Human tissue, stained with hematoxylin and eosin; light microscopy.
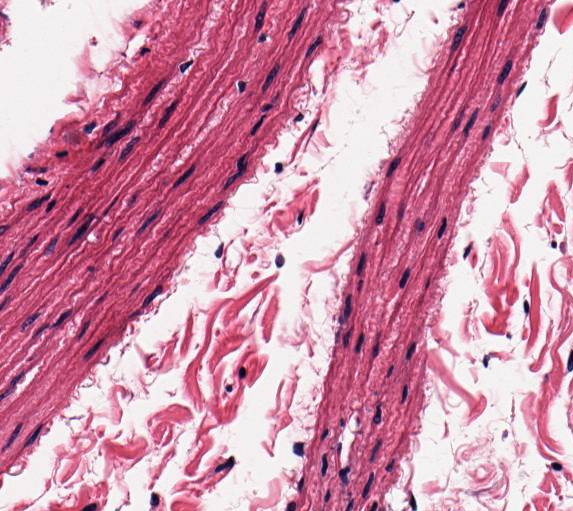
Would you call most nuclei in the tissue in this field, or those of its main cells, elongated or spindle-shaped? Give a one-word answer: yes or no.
Yes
